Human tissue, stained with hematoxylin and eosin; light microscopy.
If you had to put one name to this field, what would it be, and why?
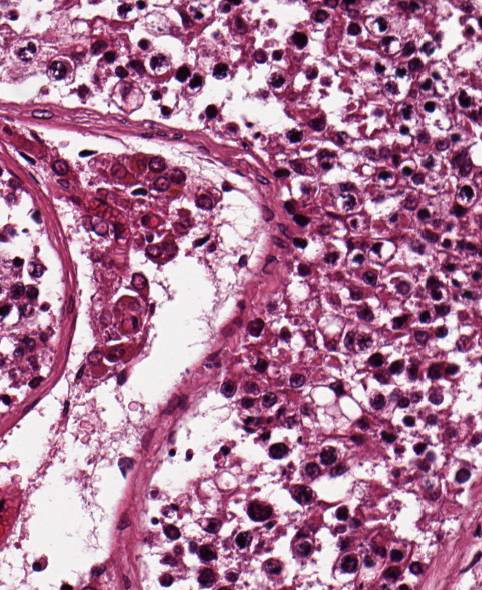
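Mostly seminiferous tubule here. Parts of several rounded units show, the largest filling most of the right side, each edged by a thin, wavy pink fibrous band with flattened nuclei.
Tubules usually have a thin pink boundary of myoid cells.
Many inner cells have round dark nuclei and pale or clear cytoplasm, lying loosely amid small clear gaps.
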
